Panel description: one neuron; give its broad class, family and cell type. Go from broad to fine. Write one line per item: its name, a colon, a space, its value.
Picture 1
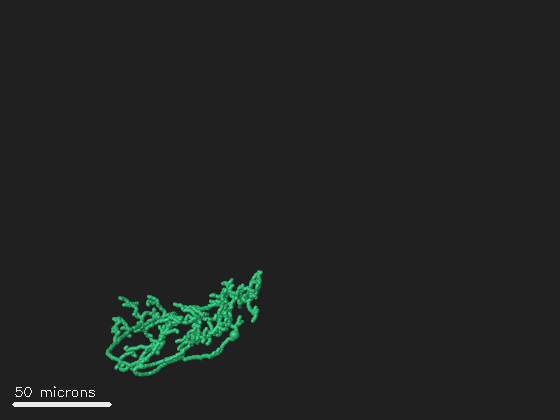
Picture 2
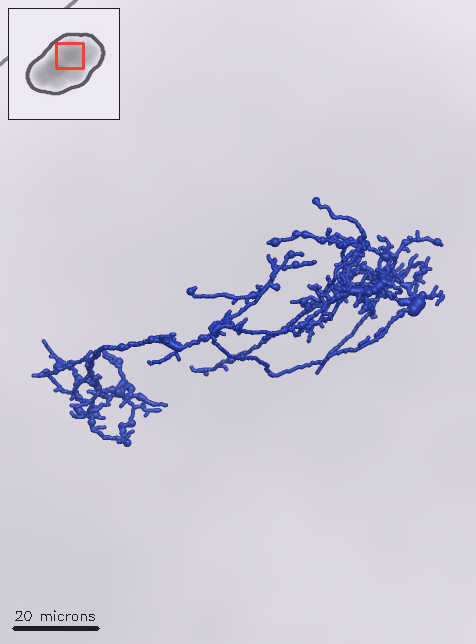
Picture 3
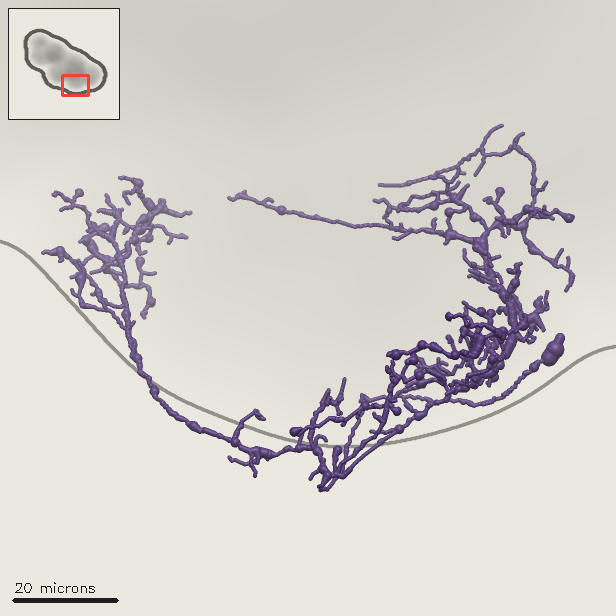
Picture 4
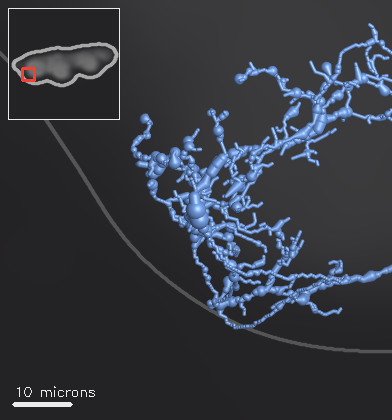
broad class: nerve-cord intrinsic neuron
family: hemilineage 01B
cell type: IN01B035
